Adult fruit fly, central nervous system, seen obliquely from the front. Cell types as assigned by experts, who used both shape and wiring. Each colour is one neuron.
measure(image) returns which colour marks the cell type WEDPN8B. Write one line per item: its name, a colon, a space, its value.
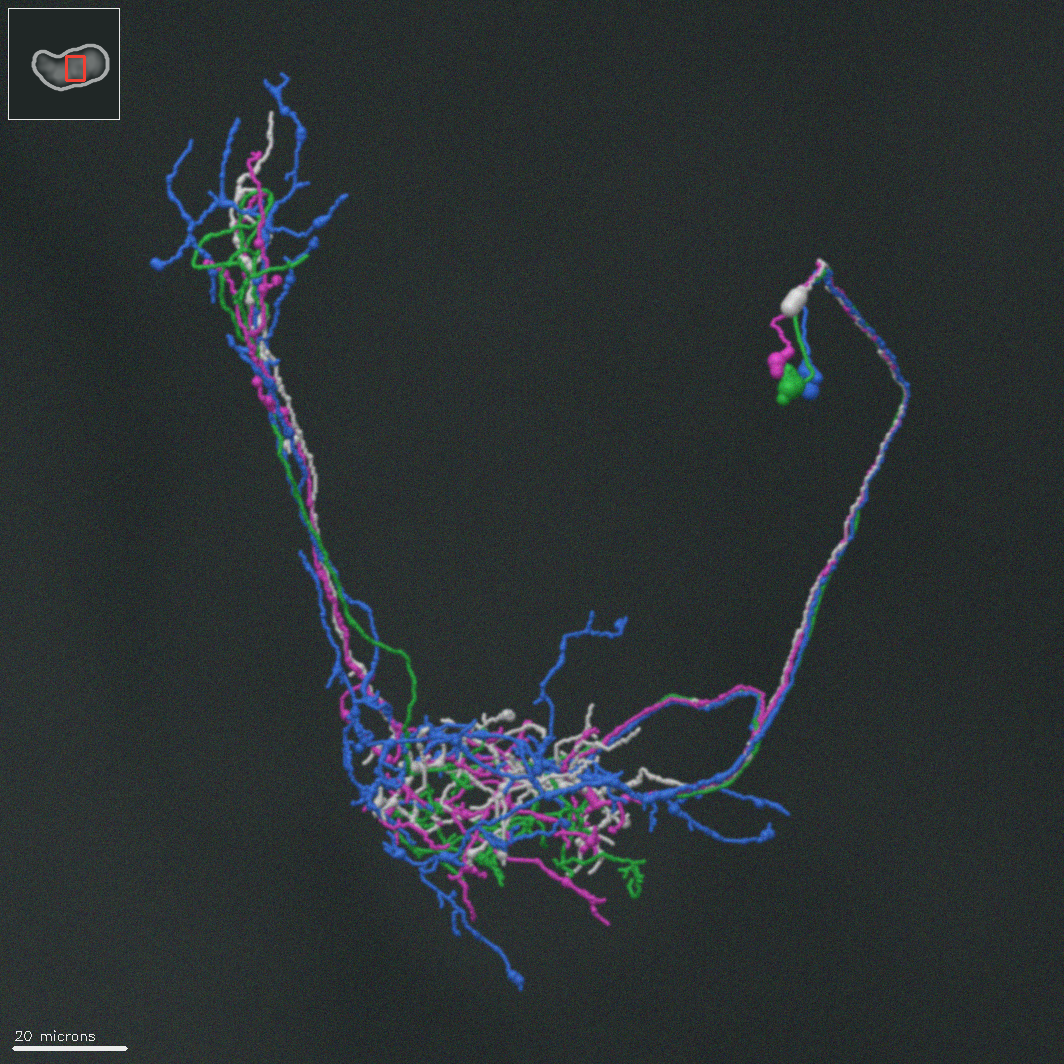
colour: green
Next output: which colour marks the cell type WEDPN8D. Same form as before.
colour: blue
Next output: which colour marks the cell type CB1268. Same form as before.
colour: white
